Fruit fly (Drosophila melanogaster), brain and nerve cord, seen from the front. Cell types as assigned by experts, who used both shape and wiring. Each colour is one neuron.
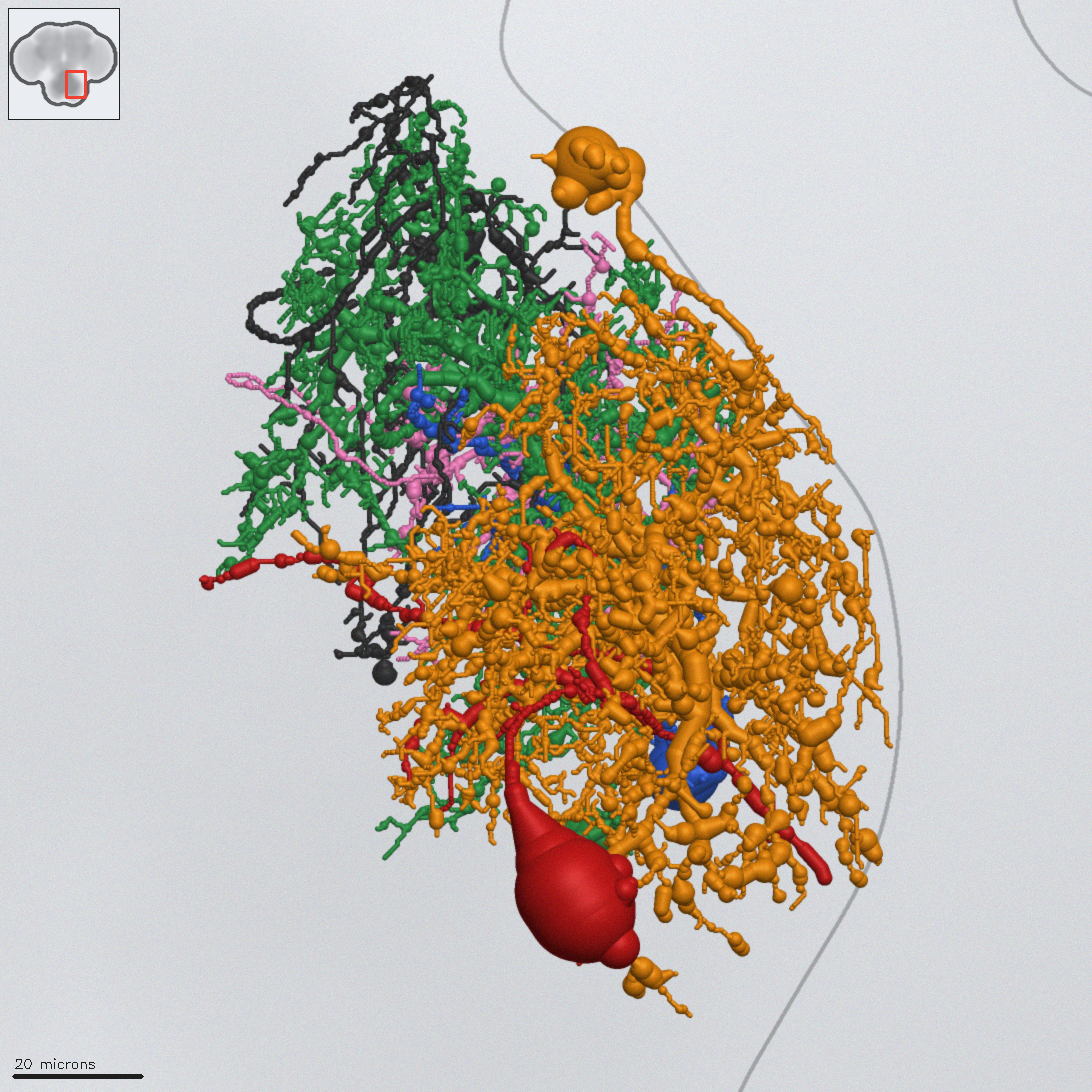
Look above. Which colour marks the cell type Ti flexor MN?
blue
